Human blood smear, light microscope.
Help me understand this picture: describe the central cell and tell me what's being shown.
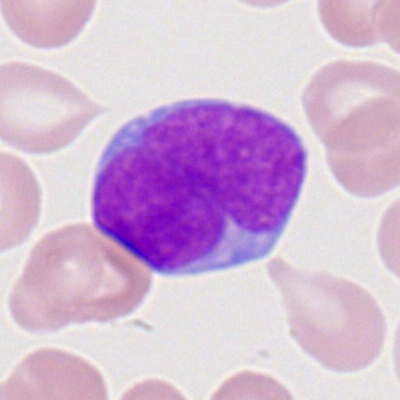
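Most of the cell is filled by the nucleus, which has a notch in its lower right edge. Its chromatin is finely granular and evenly distributed. The cytoplasm is reduced to a thin rim surrounding the nucleus. Answer: myeloblast.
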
